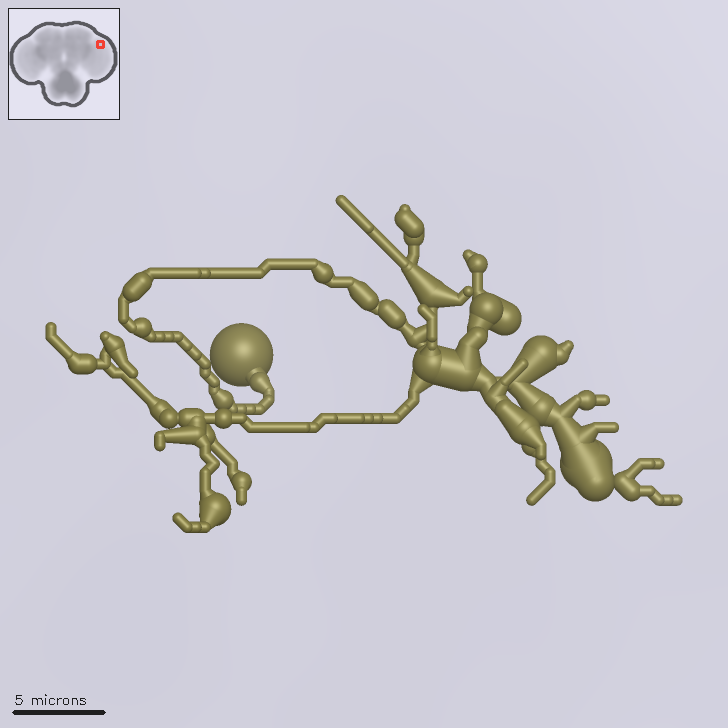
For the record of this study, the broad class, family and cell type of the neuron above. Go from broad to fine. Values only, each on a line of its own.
optic-lobe intrinsic neuron
T
T4a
